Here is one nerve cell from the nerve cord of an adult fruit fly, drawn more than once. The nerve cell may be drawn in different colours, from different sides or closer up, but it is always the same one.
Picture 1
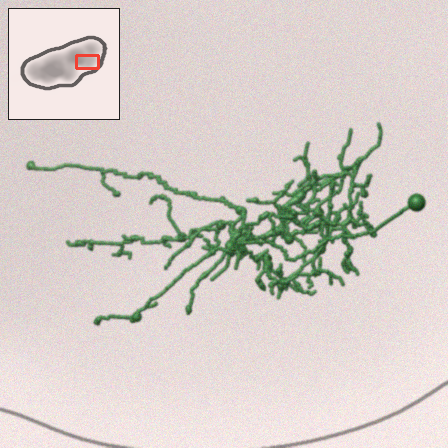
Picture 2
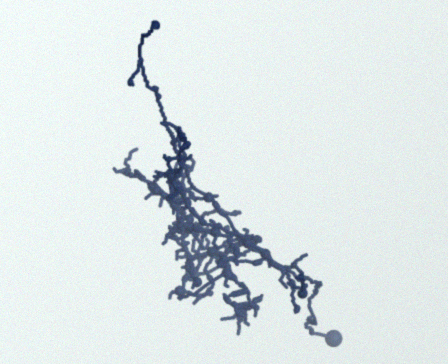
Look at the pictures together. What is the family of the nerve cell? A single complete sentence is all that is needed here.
The nerve cell is filed under family hemilineage 01B.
